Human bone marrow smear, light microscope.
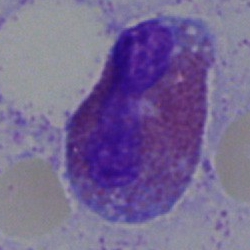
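Eosinophil in the middle of a stained human bone marrow smear: its nucleus sits toward the upper left, the chromatin dark purple. Fine reddish-pink granules fill the cytoplasm, and a few small clear spots lie near the upper right edge.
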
